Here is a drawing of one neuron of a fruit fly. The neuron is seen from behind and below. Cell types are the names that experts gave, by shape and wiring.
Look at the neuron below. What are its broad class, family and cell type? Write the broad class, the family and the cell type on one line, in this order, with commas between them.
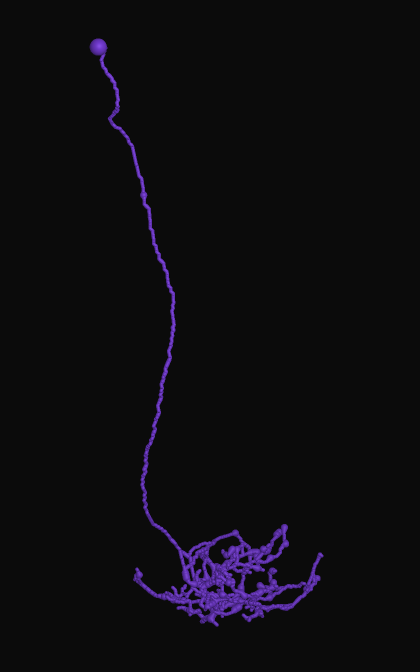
central-brain intrinsic neuron, hemilineage VLPp1, AVLP548_g2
